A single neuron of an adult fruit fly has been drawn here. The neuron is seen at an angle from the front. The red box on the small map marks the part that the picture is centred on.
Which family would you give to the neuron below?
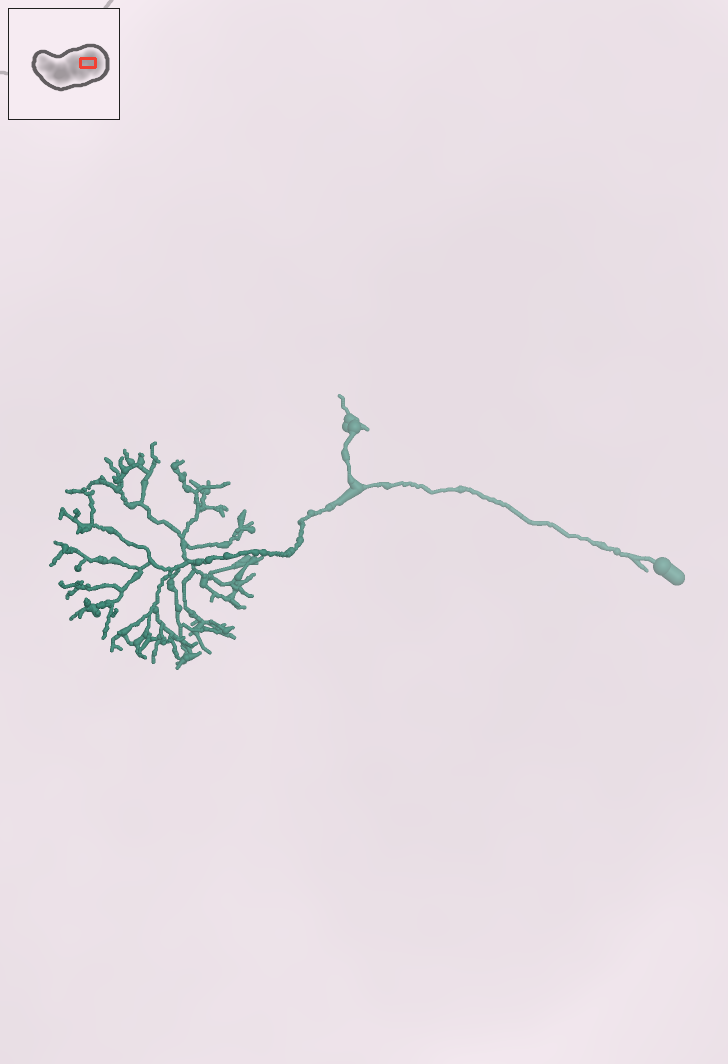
hemilineage EBa1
